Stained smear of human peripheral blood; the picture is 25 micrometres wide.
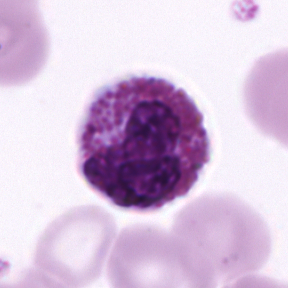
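Eosinophil, the nucleated cell at the centre: its cytoplasm is packed with coarse granules all the way to the edge, and they partly hide an irregular, lobed nucleus. You won't find any nucleoli. Up and left of the nucleus there's a paler patch with fewer granules. It's about 12 micrometres across.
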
